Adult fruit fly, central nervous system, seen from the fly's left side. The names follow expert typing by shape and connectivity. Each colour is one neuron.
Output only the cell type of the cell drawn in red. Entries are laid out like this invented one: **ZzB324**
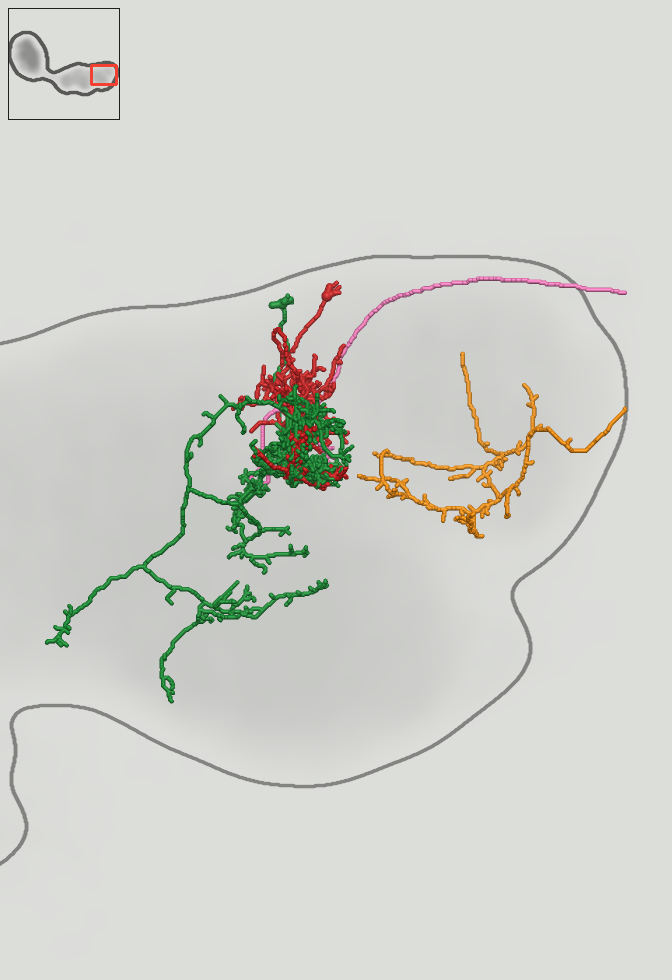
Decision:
**INXXX429**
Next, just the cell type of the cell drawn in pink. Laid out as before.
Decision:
**SNxx14**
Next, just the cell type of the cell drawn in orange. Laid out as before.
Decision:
**SNch01**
